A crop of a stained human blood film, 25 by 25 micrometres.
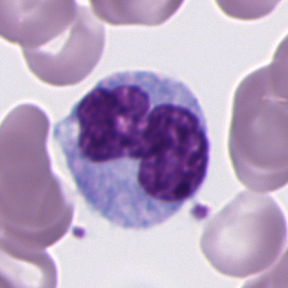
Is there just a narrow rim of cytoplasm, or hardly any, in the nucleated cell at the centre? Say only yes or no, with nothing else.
No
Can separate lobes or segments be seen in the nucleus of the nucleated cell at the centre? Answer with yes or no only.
Yes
